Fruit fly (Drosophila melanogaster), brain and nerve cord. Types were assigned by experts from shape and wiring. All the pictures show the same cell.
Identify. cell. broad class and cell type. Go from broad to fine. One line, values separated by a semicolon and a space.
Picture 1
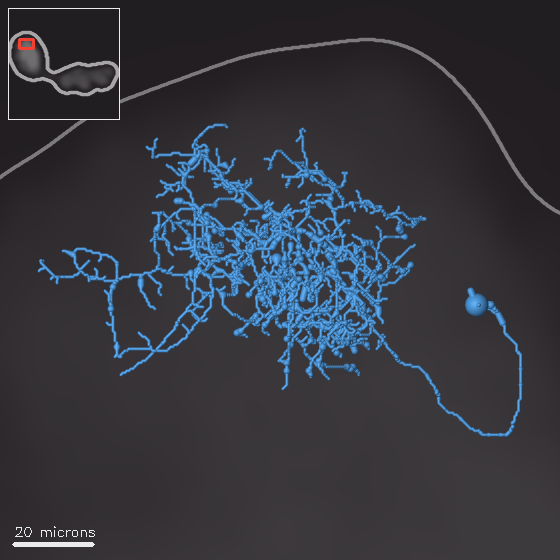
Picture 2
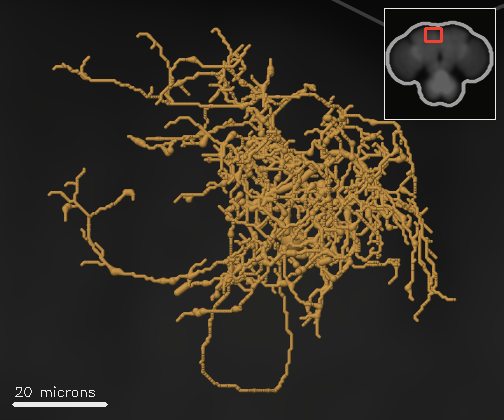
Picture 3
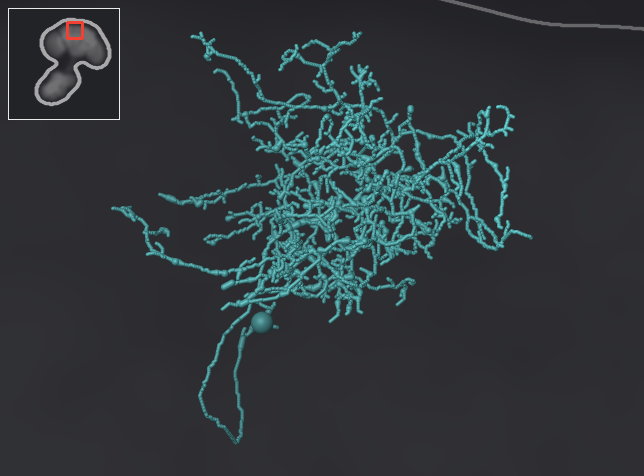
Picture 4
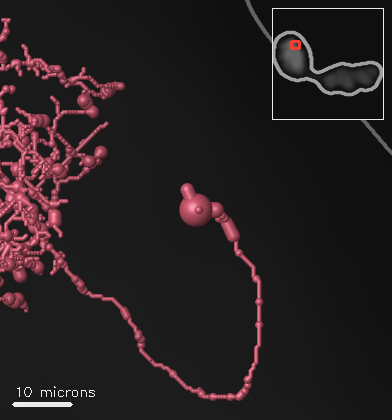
central-brain intrinsic neuron; SMP291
